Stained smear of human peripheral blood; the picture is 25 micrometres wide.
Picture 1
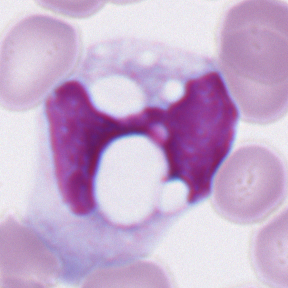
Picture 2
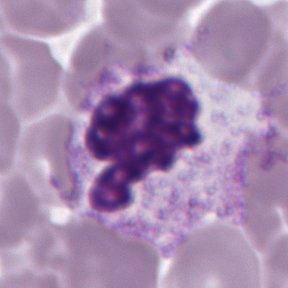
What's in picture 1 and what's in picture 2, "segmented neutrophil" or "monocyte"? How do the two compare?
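Picture 1 is the monocyte, and picture 2 is the segmented neutrophil. Let's start with the monocyte: its cytoplasm is plentiful and pale greyish-lavender, and it holds several clear, round vacuoles of different sizes.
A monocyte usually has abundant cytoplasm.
The biggest vacuole sits right in the centre, cradled by the nucleus, which forms two broad lobes, left and right, joined by a narrower band across the middle. Now look at the segmented neutrophil: fine violet granules are scattered through its cytoplasm, whereas the monocyte's cytoplasm has no coarse, distinctly coloured granules.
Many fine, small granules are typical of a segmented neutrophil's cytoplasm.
Its chromatin is dark purple and densely clumped, and its outline is irregular and poorly defined, with red cells crowding closely around it on every side. One thing the two share: neither nucleus shows any nucleoli.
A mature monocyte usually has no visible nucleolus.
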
